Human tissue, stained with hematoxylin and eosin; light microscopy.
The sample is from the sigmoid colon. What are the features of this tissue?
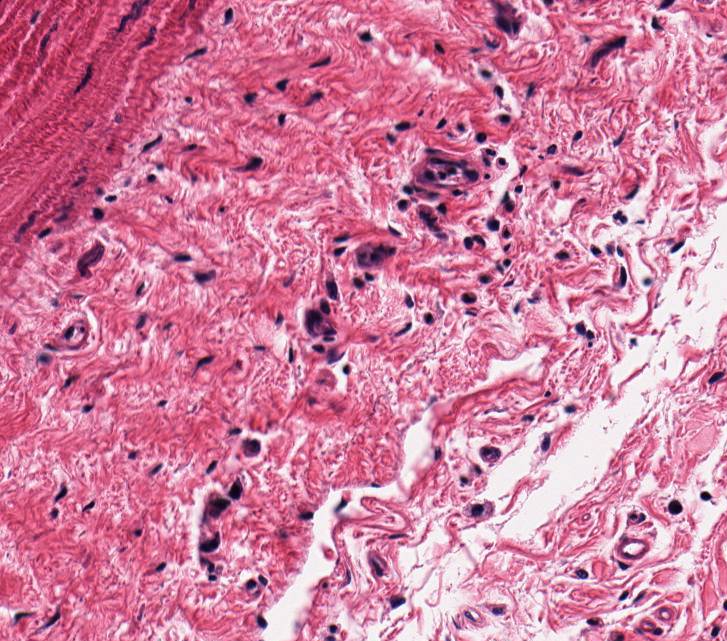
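Background: most of the field is pink, wavy collagen fibres in a loose, irregular arrangement. Band: a compact band of deeply eosinophilic fibres crosses the top-left corner diagonally. Nuclei: small and dark, mostly spindle or oval, sparsely scattered through the collagen. Clusters: near the centre, a few small clusters of crowded dark nuclei.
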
